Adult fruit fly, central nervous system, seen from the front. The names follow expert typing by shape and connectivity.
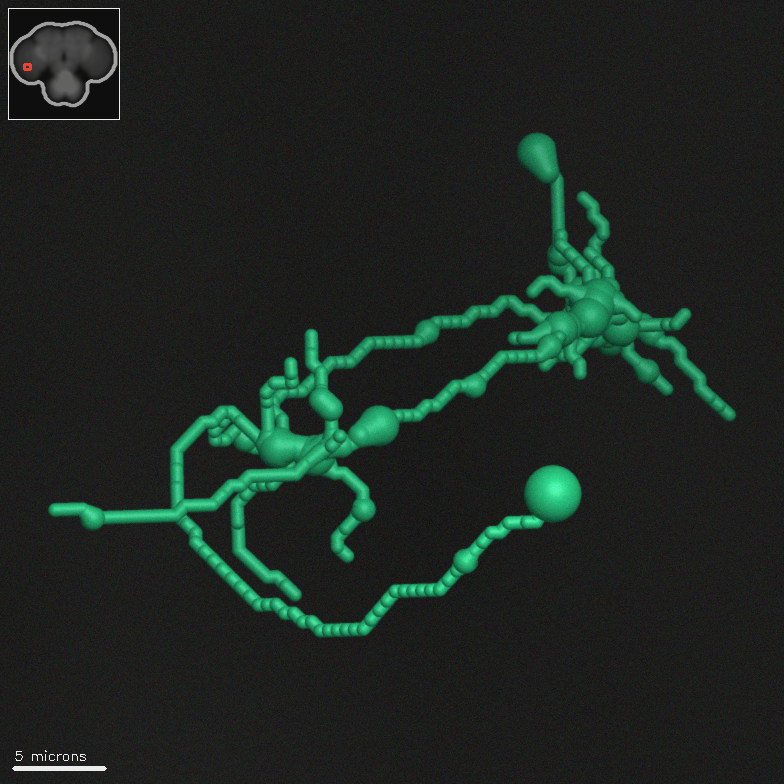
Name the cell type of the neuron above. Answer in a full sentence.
The cell type is Mi15.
